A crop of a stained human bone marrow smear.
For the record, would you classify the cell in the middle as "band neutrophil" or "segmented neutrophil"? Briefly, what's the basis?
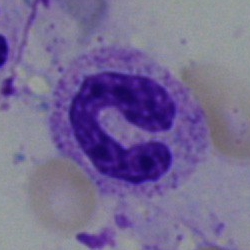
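This is a band neutrophil. First, the nucleus is a single unsegmented C-shaped band whose open side faces right.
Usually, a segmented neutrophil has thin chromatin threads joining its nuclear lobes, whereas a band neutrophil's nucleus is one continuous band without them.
That one unsegmented band, not a set of lobes, decides it.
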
